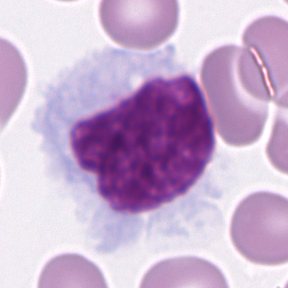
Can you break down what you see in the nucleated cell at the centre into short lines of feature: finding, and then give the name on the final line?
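Surface: fine hair-like projections, clearest on left and lower sides
Nucleus: off-centre, toward the right
Chromatin: purple, patchy, small darker clumps
Cytoplasm: abundant, pale blue-grey
Name: hairy cell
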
